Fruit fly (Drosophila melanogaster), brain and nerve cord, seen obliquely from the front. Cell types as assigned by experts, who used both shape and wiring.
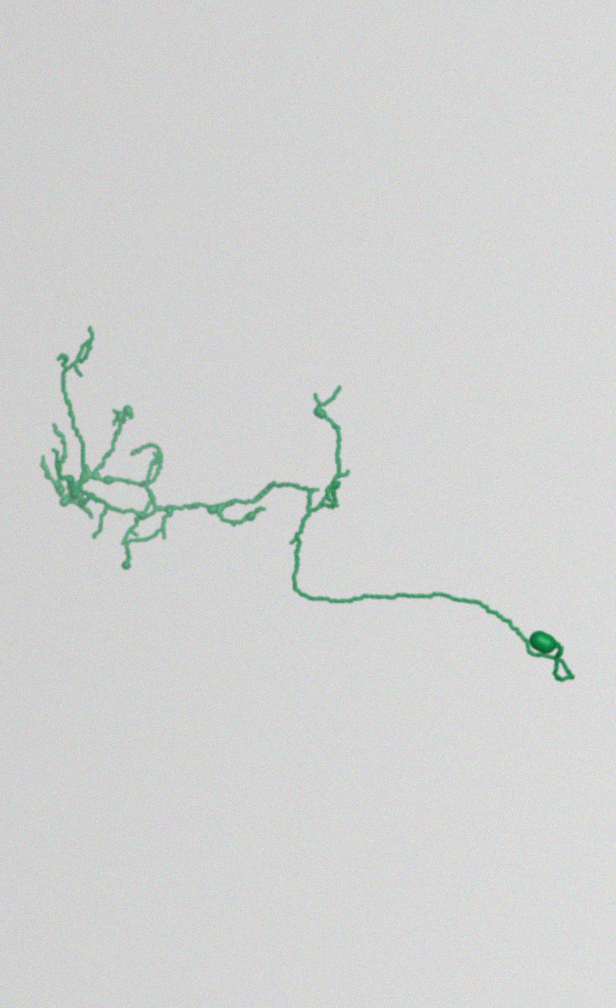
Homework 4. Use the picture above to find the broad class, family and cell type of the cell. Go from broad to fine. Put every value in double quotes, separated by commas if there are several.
"nerve-cord intrinsic neuron", "hemilineage 14A", "IN14A110"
